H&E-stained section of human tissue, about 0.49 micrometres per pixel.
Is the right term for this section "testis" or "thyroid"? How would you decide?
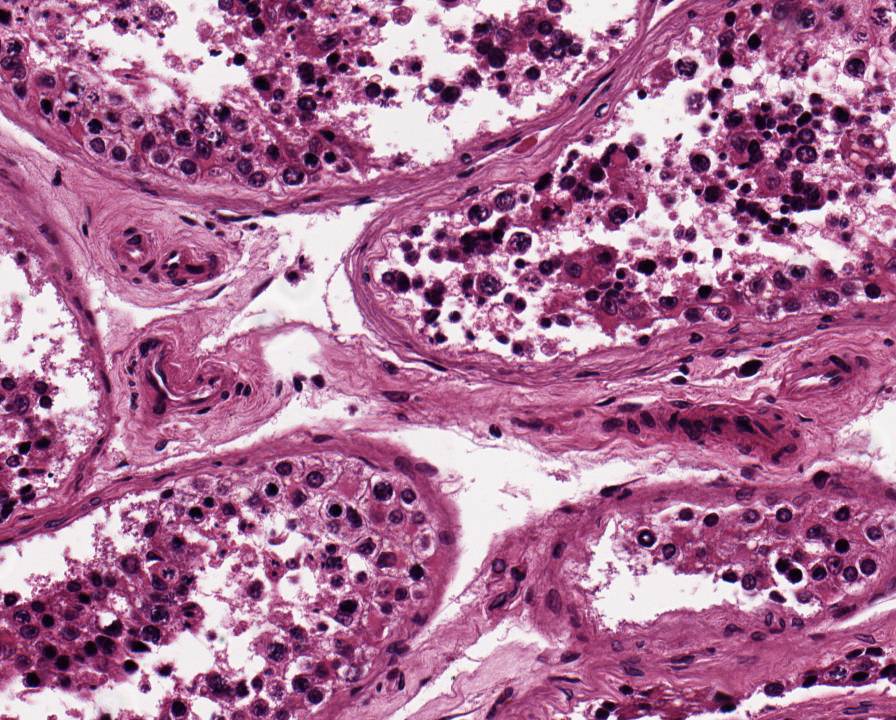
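Testis. What decides: the rounded to elongated tubules are packed with many layers of rounded cells, not a single layer around an open lumen.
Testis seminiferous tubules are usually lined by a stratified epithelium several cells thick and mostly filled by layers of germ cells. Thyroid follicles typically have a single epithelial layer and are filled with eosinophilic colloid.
Also seen: many cells inside have large round nuclei with coarse dark chromatin, mixed among smaller, very dark, dense round ones.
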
